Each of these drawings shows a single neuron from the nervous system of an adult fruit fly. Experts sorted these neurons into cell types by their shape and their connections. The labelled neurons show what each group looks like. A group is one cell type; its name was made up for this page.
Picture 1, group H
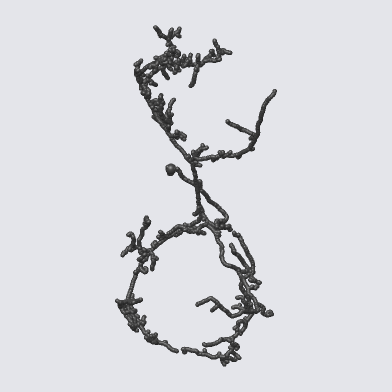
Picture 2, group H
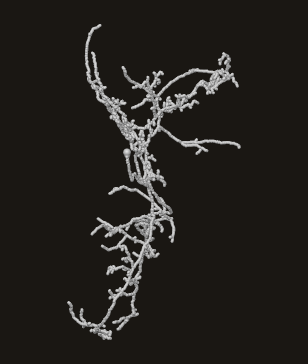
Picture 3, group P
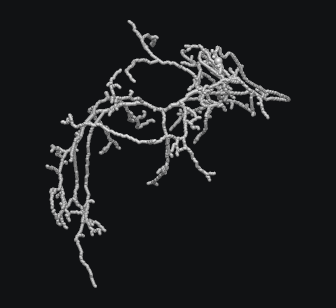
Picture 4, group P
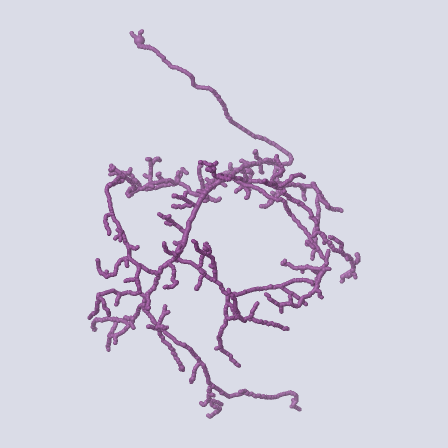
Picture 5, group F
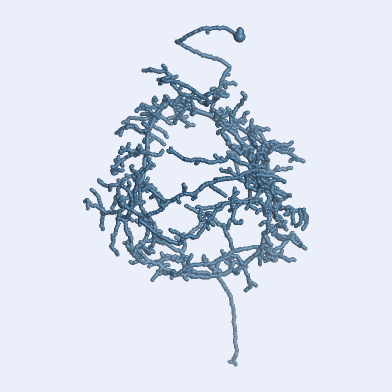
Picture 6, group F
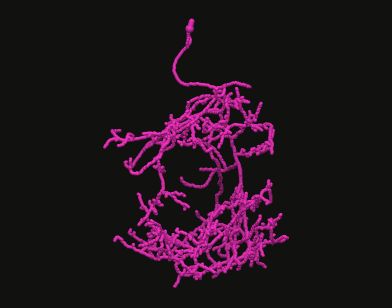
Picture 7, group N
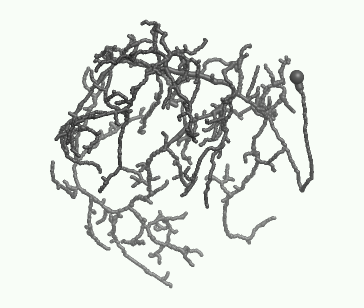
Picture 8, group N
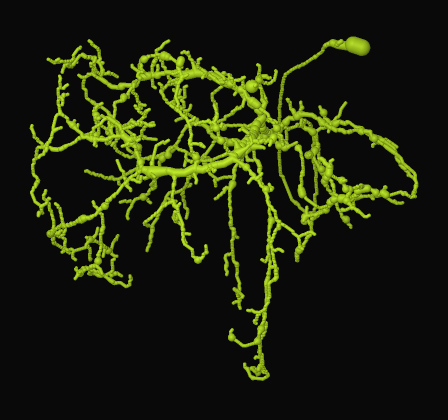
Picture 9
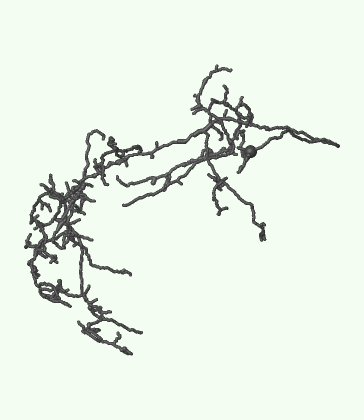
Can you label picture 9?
group P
